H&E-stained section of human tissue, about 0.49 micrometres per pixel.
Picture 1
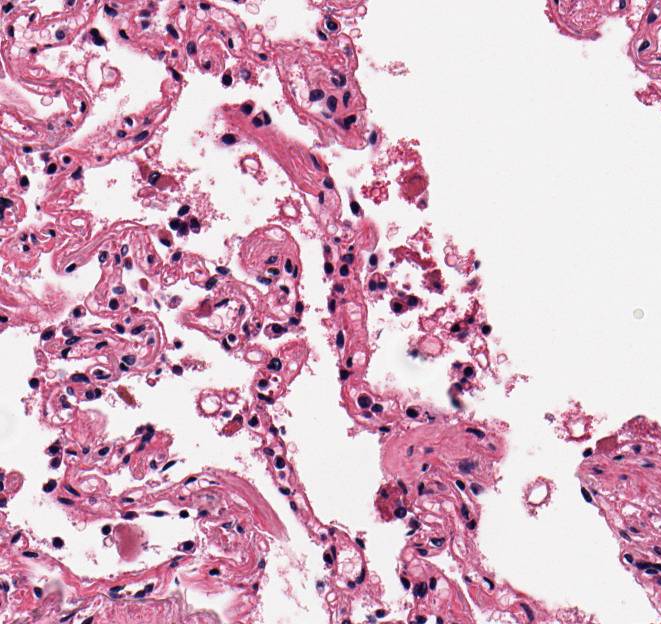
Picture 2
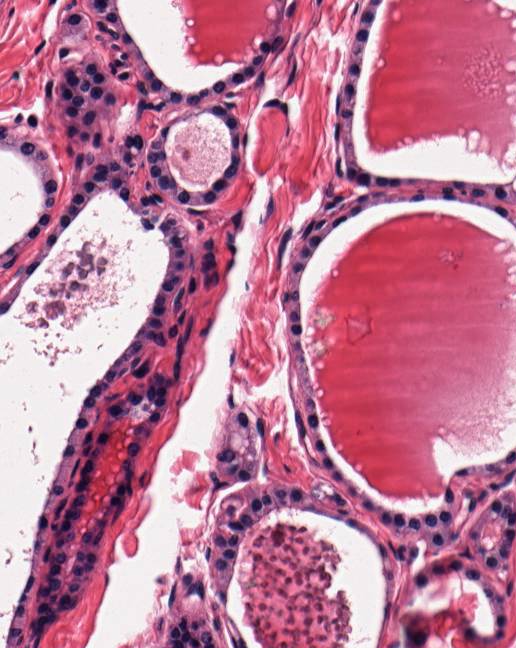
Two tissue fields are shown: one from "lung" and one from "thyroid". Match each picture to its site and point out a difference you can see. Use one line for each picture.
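Picture 1: lung. No glands, fat cells or cartilage are present anywhere in the field.
Picture 2: thyroid. The field is made up of closed, rounded follicles of widely varying size separated by narrow strands of stroma.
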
